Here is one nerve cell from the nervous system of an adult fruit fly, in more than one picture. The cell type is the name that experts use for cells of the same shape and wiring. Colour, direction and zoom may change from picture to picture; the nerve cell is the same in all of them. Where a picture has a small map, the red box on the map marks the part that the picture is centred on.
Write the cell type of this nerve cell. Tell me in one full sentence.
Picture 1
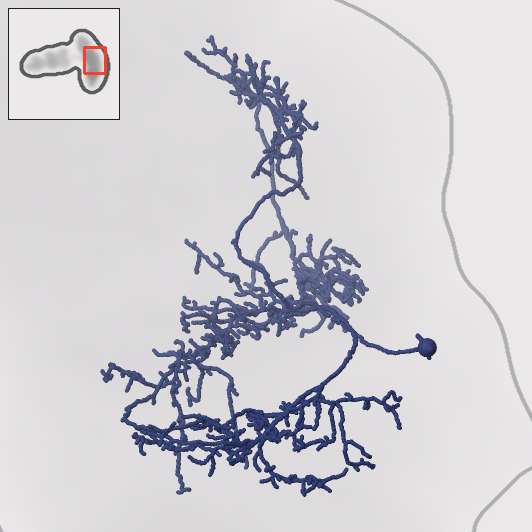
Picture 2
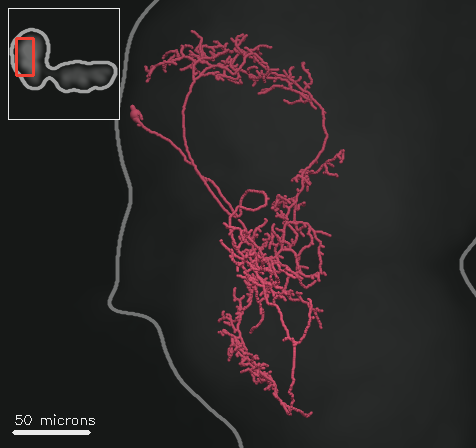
This nerve cell counts as a member of the cell type SMP604.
